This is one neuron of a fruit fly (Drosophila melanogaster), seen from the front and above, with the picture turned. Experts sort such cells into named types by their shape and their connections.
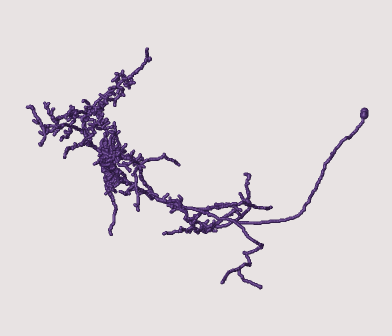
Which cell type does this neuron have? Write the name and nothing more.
IN23B065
